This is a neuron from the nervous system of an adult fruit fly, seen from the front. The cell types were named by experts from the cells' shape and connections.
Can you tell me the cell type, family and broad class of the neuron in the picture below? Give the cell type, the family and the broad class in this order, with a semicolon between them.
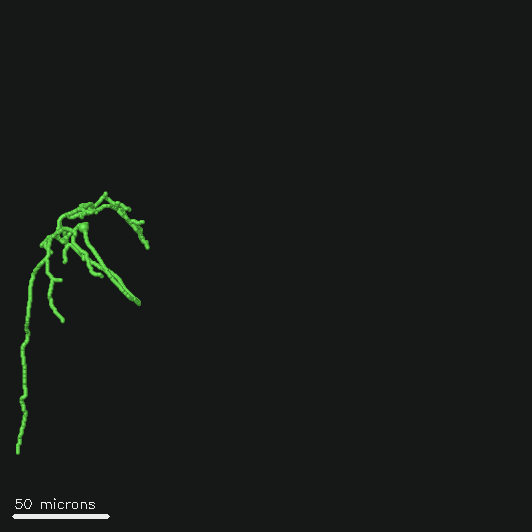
Fe reductor MN; hemilineage 24B.25B; motor neuron of the nerve cord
